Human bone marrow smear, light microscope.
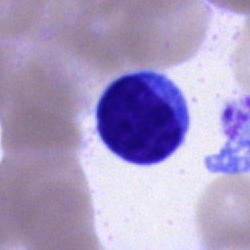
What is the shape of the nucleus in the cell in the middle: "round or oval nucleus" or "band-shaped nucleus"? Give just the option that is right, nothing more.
Round or oval nucleus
